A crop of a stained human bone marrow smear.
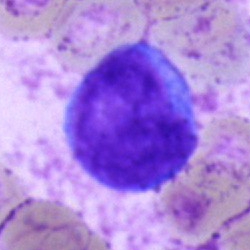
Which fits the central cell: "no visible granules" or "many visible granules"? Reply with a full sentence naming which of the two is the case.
It is a cytoplasm without any visible granules that this cell has.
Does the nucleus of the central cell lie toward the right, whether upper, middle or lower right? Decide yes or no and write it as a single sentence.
No, most of the cytoplasm lies to the right of the nucleus.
